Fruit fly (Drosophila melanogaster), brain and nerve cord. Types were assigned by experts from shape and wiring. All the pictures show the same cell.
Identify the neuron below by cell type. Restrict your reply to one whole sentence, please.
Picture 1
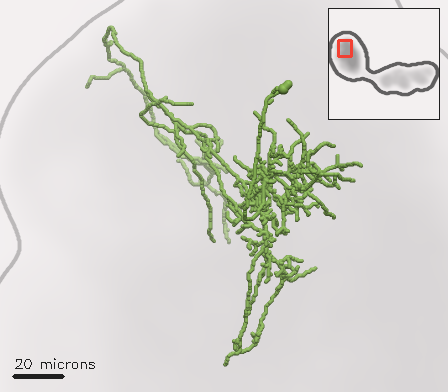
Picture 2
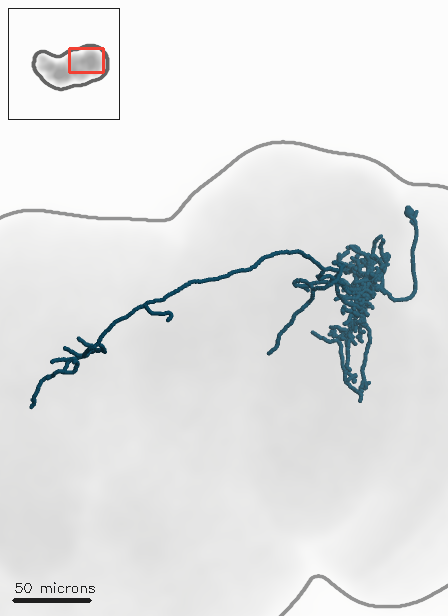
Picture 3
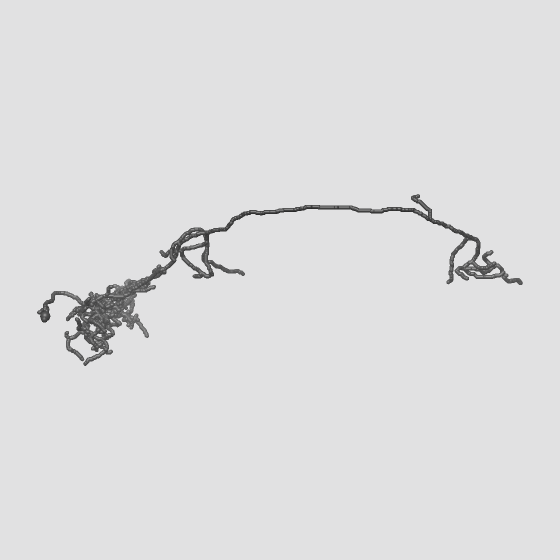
In terms of cell type, the neuron is LH004m.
